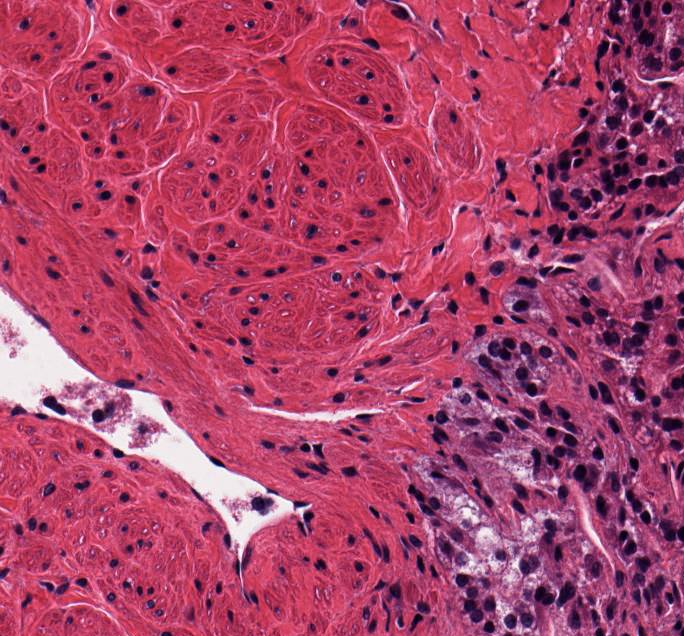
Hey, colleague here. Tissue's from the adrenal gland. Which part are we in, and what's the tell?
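Look at the left and upper part of the field: those pink bundles are smooth muscle.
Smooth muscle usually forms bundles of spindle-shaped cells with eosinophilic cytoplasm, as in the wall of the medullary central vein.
Along the right edge, a more purple, densely cellular zone holds nuclei that are crowded and darker than those in the muscle. Toward the lower right, many of its cells have pale, finely vacuolated cytoplasm. No fat cells appear anywhere.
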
